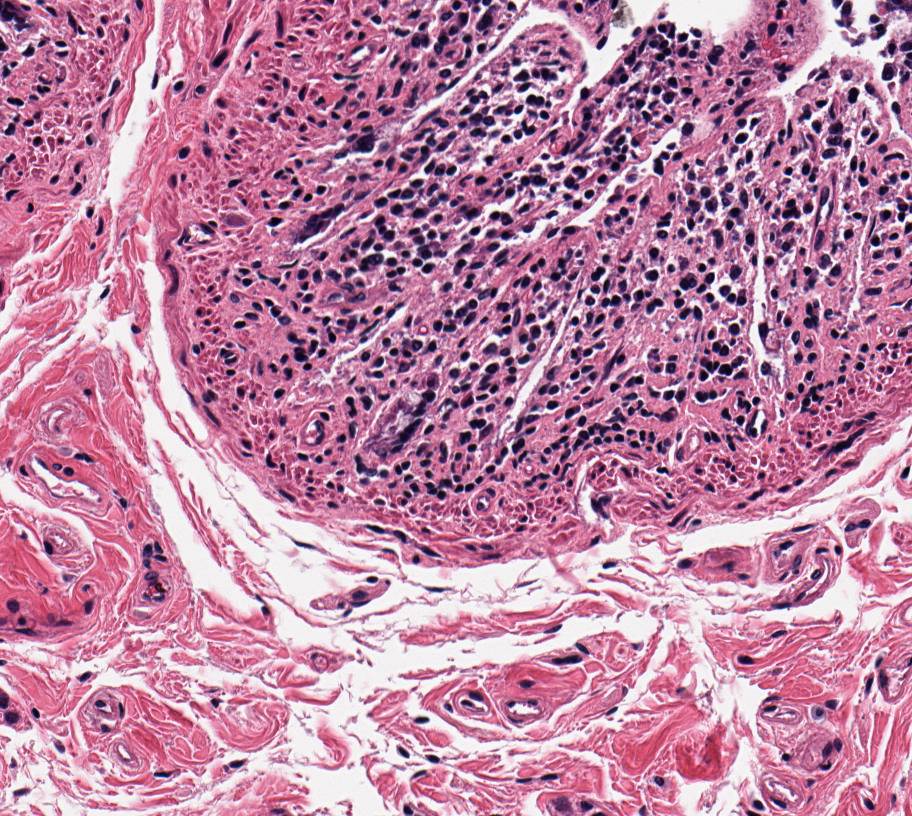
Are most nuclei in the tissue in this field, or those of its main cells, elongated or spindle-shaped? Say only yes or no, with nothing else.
No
